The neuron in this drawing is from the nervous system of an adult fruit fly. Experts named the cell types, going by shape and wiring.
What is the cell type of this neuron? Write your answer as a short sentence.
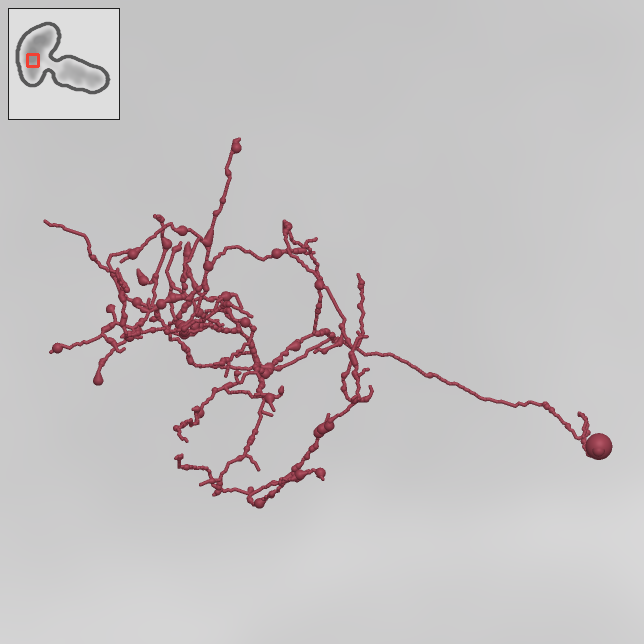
The cell type is CB1527.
